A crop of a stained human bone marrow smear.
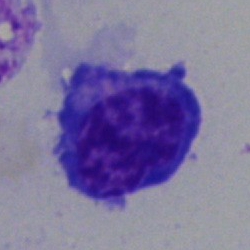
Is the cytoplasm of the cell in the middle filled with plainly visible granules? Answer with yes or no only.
No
